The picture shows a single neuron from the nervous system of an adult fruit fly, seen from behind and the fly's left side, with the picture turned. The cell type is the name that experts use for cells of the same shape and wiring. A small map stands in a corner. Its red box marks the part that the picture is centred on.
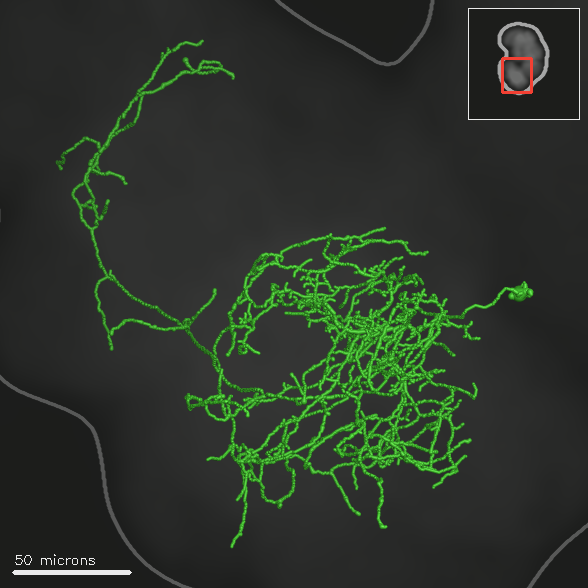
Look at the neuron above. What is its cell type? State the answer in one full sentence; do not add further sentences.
As for cell type, this neuron is IN09A007.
